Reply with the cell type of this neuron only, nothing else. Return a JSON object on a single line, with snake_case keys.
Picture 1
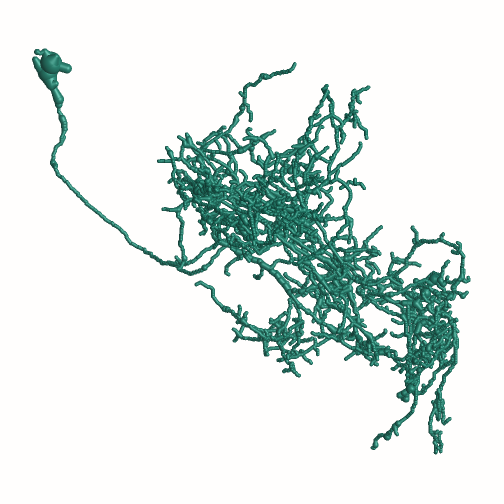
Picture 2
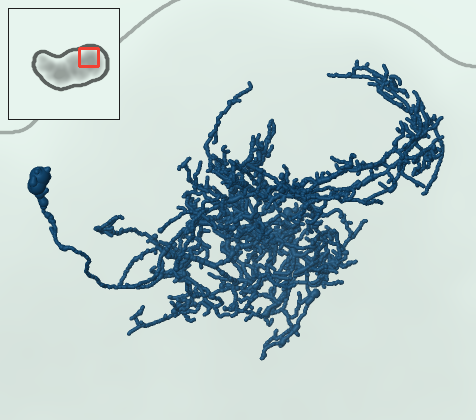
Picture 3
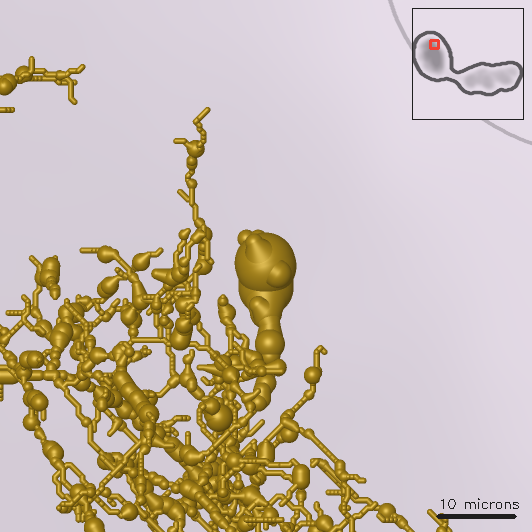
{"cell_type": "PLP130"}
